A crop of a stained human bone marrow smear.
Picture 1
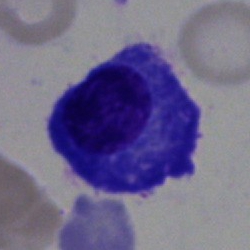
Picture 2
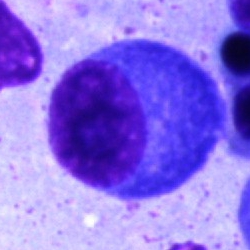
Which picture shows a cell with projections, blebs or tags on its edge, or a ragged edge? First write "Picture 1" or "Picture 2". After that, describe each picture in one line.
Picture 1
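Picture 1: The cell outline is irregular, with small bumps along its edge.
Picture 2: The cell outline is round and smooth.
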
